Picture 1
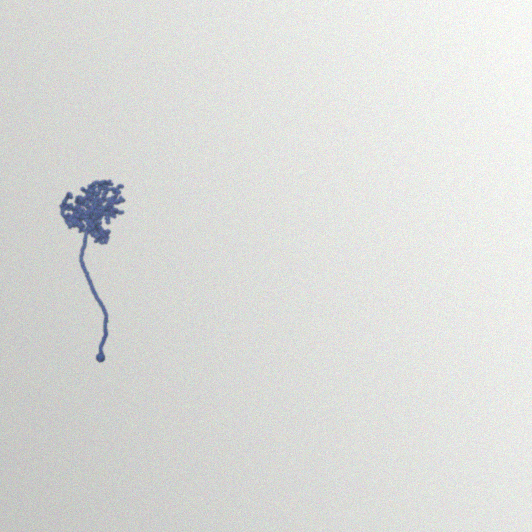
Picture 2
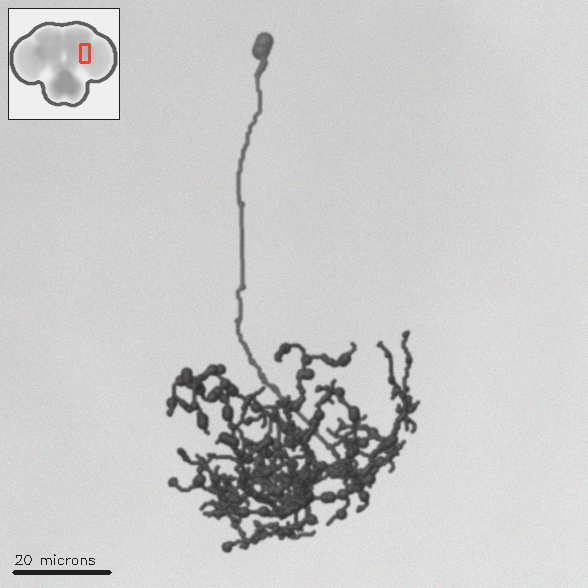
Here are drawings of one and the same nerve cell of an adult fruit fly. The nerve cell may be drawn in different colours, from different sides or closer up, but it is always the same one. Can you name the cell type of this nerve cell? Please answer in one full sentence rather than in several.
Belonging to the cell type AVLP548_c is this nerve cell.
